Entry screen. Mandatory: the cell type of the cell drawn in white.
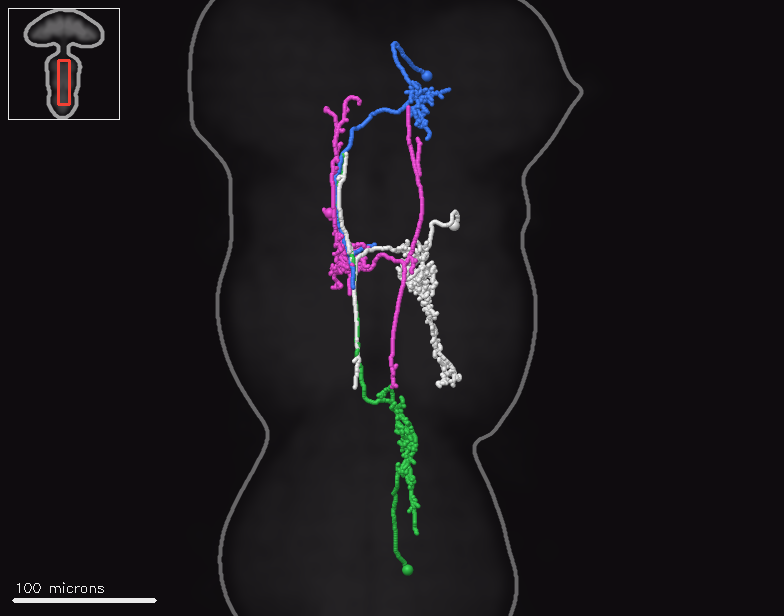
IN10B033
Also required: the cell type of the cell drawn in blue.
IN10B044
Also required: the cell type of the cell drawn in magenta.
IN10B058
